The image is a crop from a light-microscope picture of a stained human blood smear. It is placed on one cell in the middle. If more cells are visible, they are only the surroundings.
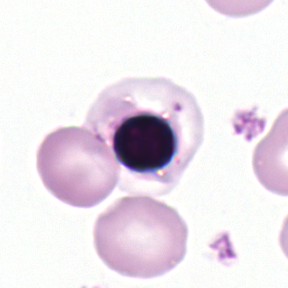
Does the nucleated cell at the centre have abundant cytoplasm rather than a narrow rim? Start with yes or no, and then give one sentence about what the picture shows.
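Yes. The cytoplasm is abundant and forms a wide rim around the small nucleus.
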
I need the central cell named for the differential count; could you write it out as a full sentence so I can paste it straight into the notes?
Classification of the middle cell gives a normoblast.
